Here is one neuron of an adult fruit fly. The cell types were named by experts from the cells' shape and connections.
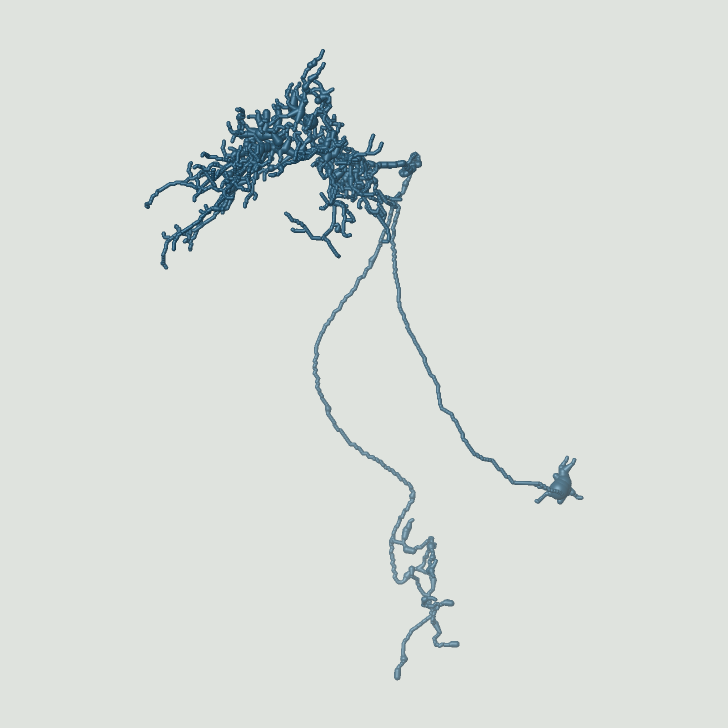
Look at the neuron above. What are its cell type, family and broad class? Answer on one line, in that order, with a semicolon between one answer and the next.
PLP008; hemilineage AOTUv2; central-brain intrinsic neuron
